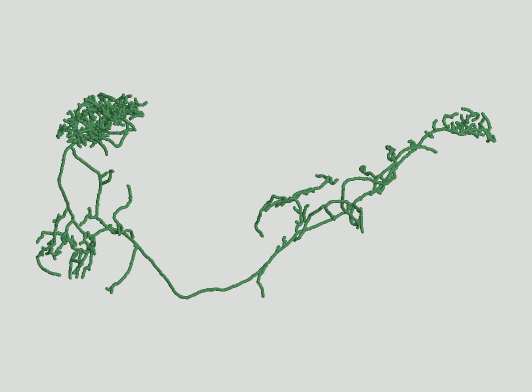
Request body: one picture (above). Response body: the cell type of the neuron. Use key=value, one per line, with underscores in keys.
cell_type=DNp48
